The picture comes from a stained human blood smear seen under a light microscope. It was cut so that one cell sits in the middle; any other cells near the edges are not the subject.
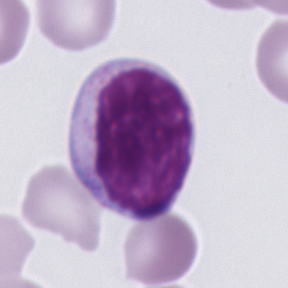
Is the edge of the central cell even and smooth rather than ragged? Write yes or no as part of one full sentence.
Yes, it is a smooth edge that the cell has.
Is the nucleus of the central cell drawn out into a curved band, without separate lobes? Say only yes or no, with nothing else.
No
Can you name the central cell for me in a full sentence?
Among the cells in view, the one in the middle is a large granular lymphocyte.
